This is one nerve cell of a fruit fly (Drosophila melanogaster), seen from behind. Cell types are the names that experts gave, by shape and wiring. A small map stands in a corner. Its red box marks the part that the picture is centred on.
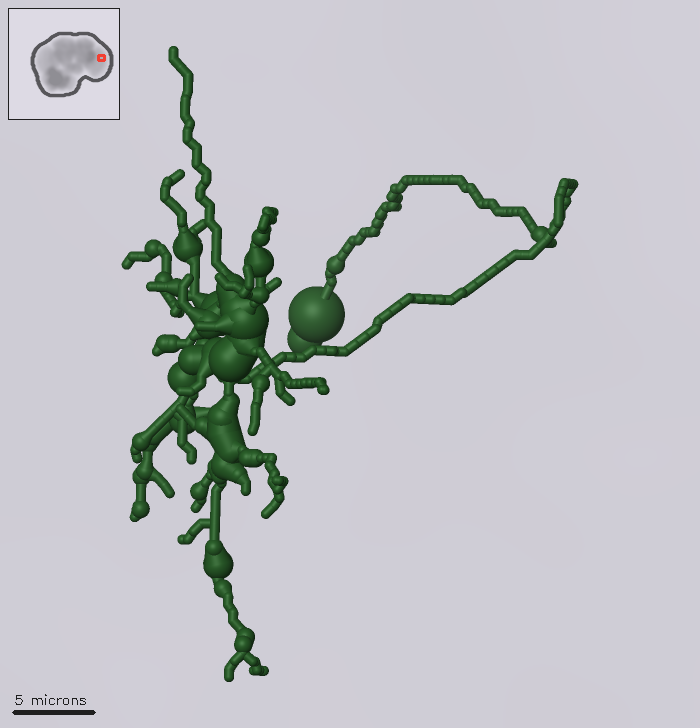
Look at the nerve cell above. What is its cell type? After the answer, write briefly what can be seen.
Its cell type is Dm8b. Its broad class is optic-lobe intrinsic neuron. The cell body can be seen in the middle of the picture. By the scale bar it is about 40 microns tall in this view.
